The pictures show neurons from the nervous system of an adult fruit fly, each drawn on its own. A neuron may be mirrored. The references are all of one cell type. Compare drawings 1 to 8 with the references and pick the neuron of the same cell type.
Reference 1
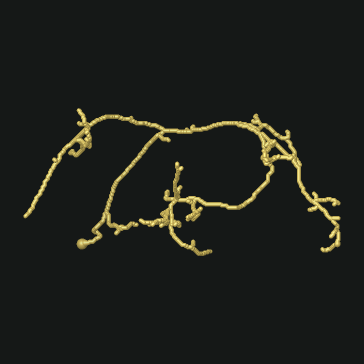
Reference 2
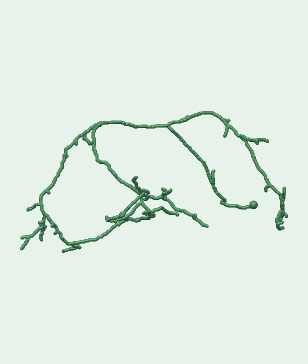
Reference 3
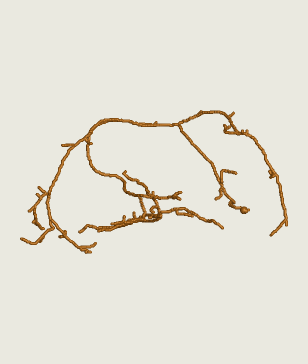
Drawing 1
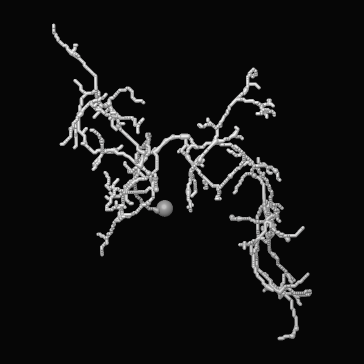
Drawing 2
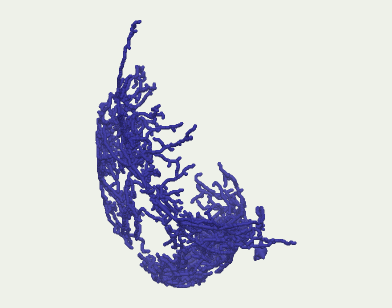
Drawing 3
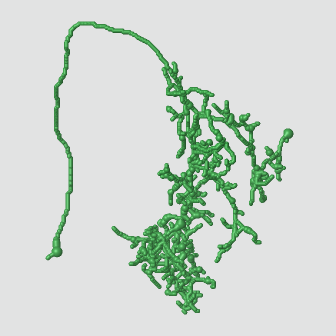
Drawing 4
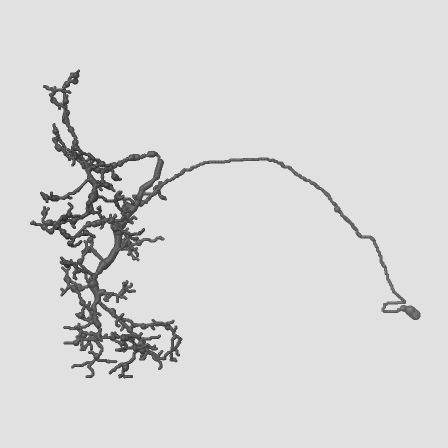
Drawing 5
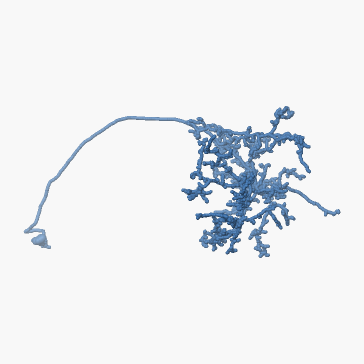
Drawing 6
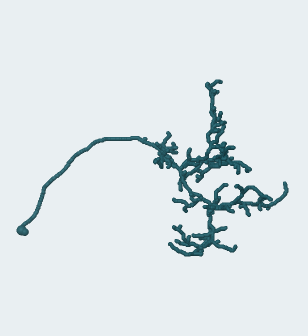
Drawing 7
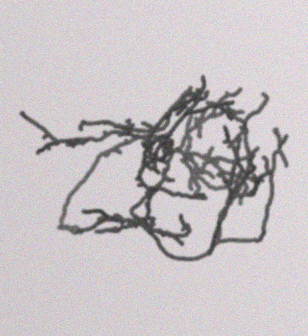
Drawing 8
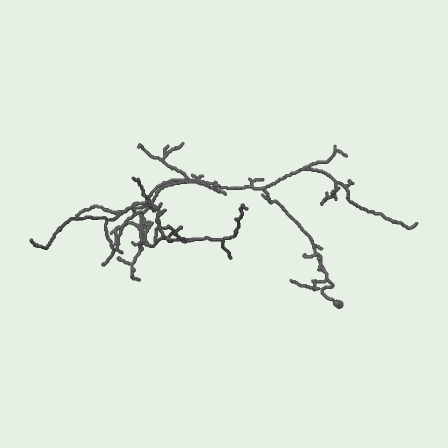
Drawing 8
